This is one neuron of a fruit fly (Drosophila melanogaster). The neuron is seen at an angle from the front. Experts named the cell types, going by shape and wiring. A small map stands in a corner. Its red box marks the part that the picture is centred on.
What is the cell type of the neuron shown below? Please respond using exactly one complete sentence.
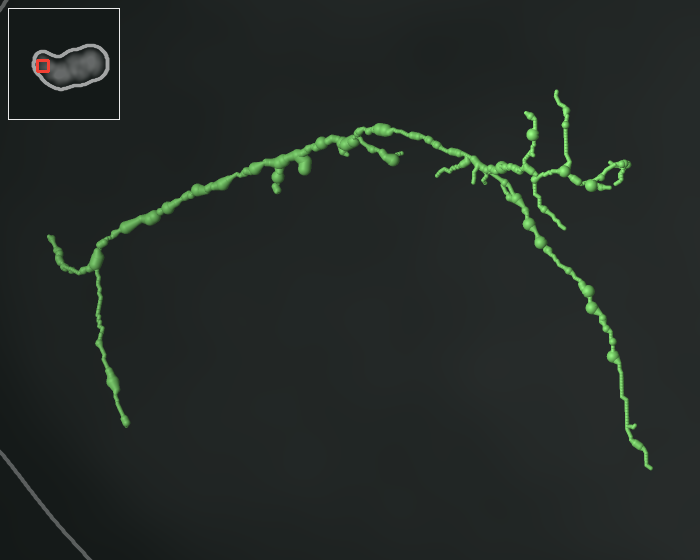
The cell type this neuron represents is SNta43.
